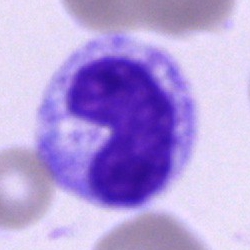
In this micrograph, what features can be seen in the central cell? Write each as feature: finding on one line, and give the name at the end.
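Nucleus: kidney-shaped, see the deep notch facing left
Outline: round and smooth
Nucleoli: you won't find any
Granules: fine and purplish, in the cytoplasm
Name: metamyelocyte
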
